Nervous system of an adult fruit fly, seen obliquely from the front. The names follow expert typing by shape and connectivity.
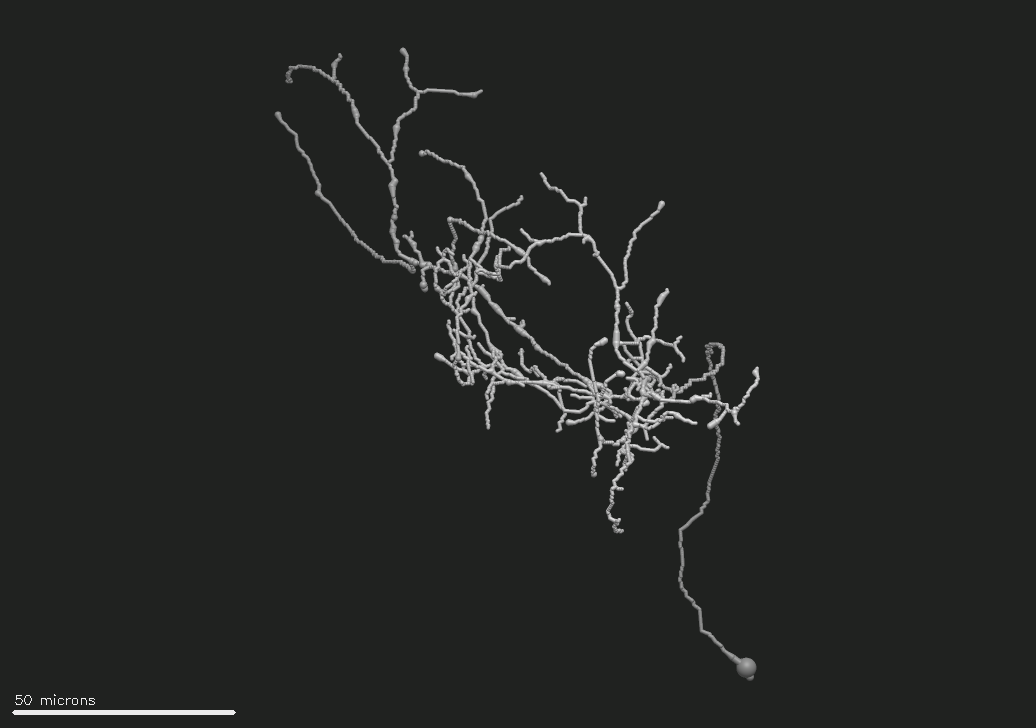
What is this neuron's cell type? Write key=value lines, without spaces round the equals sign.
cell_type=IN06B074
